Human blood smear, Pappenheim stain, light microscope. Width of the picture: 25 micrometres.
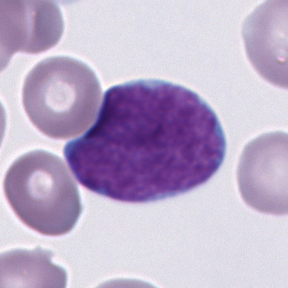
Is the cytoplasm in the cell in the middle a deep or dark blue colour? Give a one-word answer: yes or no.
Yes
